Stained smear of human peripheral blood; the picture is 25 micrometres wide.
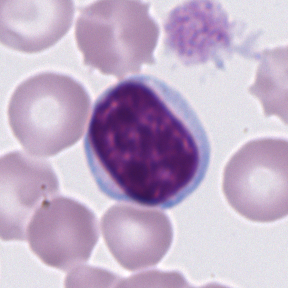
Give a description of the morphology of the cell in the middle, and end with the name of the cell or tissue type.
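So this one has a smooth, oval outline, and the nucleus inside is oval too, with no indentation. The chromatin is dark purple and coarsely clumped, and there are no visible granules in the cytoplasm. That's a typical lymphocyte.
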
